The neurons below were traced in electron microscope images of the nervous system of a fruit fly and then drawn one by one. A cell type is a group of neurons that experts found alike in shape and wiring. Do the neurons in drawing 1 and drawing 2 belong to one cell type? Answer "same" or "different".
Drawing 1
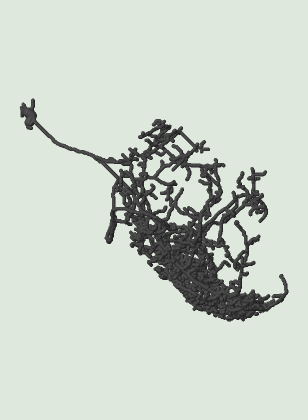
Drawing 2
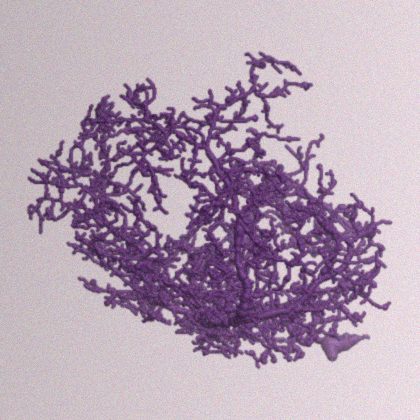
different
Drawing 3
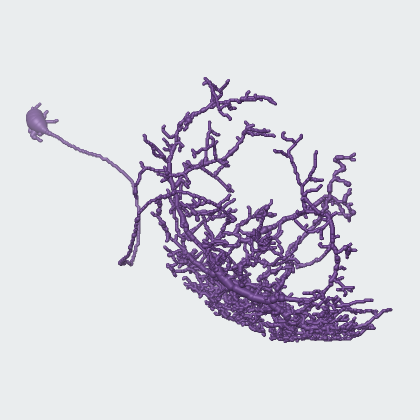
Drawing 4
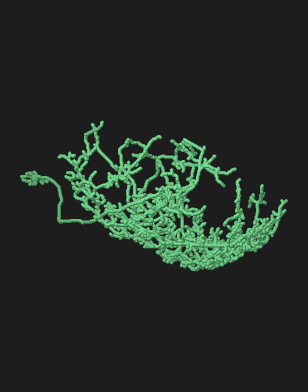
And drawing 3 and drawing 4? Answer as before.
same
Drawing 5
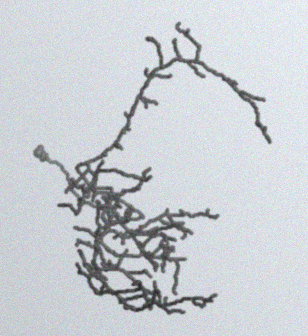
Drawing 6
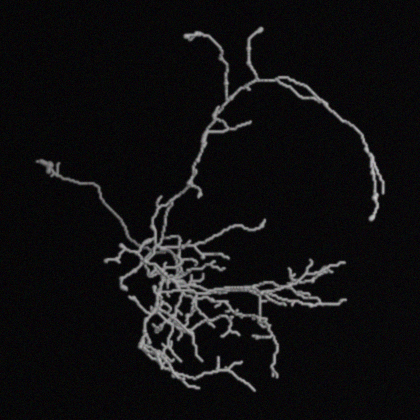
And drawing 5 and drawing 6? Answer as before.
same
